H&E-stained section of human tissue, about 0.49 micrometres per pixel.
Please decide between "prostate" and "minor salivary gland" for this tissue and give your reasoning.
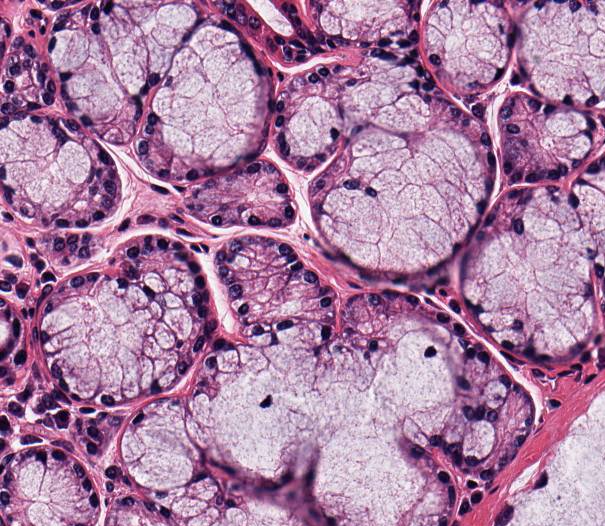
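This is minor salivary gland.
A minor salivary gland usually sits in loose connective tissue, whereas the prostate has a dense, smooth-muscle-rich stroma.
The whole field is packed with rounded glandular units separated by thin pink connective tissue septa. Most gland cells have pale, foamy, faintly grey-purple cytoplasm typical of mucous cells, with dark, flattened nuclei pressed against the base at the outer edge of each unit.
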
